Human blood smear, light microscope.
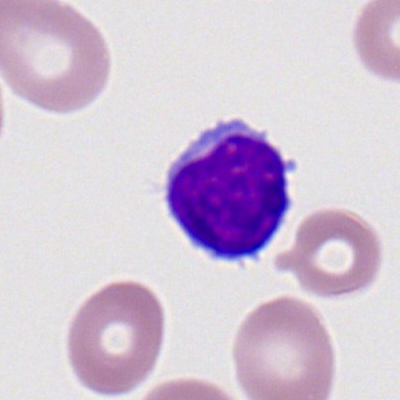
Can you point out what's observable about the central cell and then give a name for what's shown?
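Coarsely clumped, dark purple chromatin. Roughly round outline, with short fine projections sticking out from the cell edge. Pale blue cytoplasm forms a thin rim, widest at the upper left. Lymphocyte.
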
